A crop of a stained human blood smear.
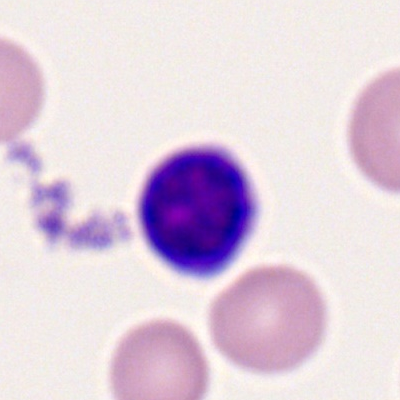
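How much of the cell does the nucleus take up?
Nearly all of it; at most a very thin rim of cytoplasm is left.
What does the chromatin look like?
Dense and dark purple-blue.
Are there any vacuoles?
None that I can see.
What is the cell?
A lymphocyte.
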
